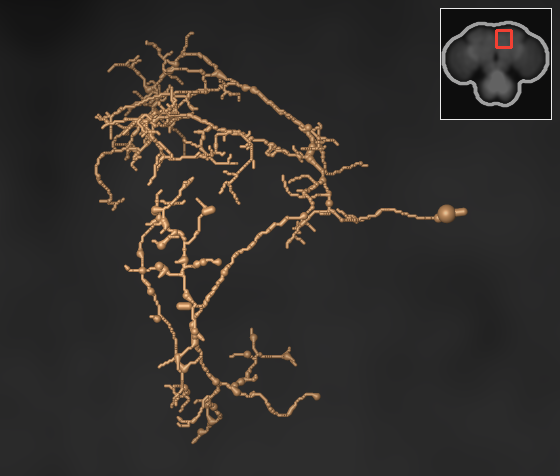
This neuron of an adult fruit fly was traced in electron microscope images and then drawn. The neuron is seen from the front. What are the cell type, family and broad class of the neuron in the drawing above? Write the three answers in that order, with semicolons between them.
CRE045; hemilineage AOTUv1_medial; central-brain intrinsic neuron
